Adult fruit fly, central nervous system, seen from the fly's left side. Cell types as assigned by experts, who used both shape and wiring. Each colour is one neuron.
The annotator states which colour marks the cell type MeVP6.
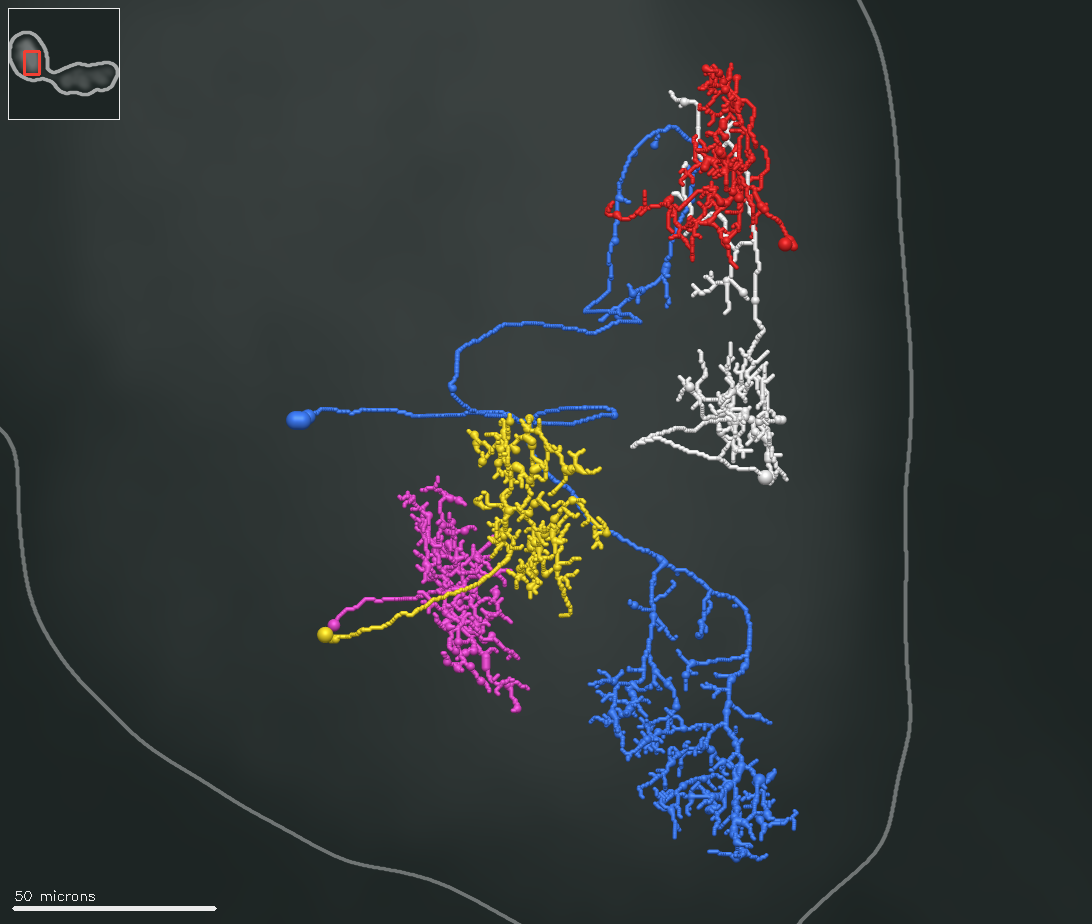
blue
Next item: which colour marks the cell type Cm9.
yellow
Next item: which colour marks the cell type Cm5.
magenta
